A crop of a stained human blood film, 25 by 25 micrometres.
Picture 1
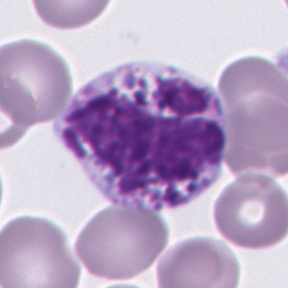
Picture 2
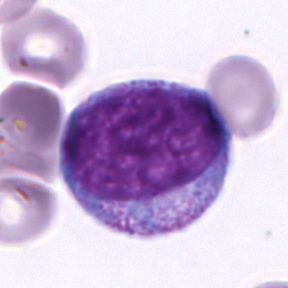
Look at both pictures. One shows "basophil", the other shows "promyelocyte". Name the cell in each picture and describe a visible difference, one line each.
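Picture 1 is a basophil. The nucleus has an irregular, lobed outline.
Picture 2 is a promyelocyte. The nucleus is a single oval mass without lobes.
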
